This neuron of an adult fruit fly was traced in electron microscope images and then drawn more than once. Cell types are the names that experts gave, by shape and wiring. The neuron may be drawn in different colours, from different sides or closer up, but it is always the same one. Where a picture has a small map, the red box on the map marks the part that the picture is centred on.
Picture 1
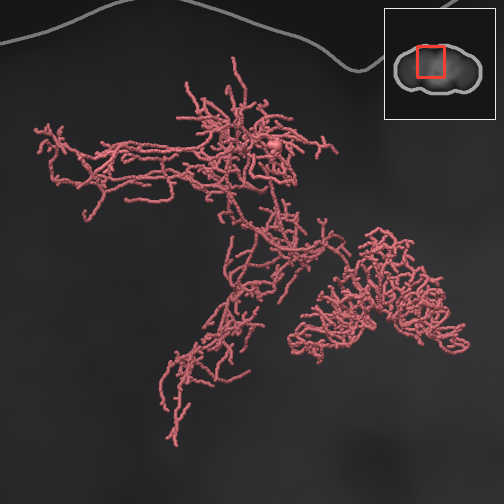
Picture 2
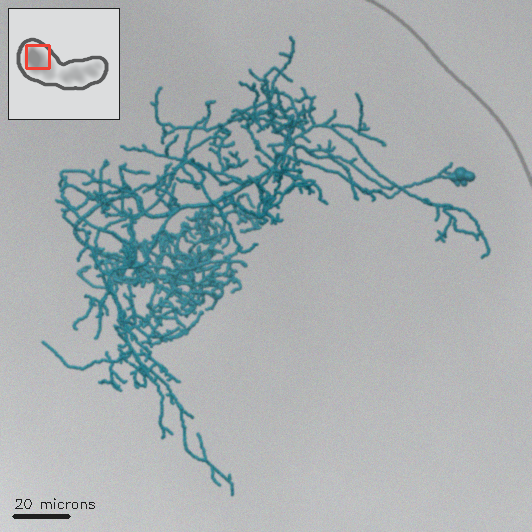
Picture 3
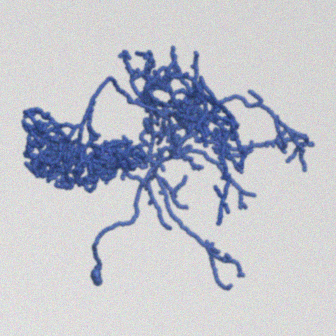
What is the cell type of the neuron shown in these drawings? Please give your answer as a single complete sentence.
The cell type designation of this neuron is FB1G.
